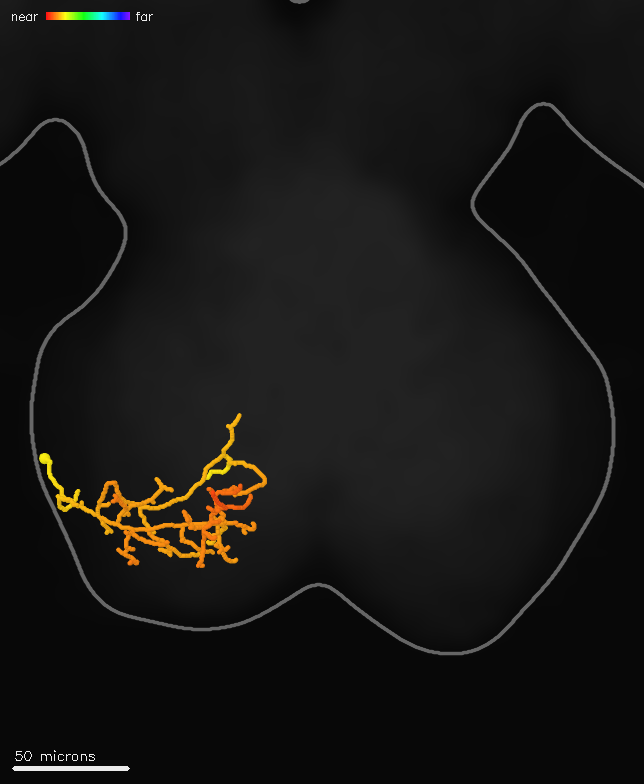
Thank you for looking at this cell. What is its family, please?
hemilineage 20A.22A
